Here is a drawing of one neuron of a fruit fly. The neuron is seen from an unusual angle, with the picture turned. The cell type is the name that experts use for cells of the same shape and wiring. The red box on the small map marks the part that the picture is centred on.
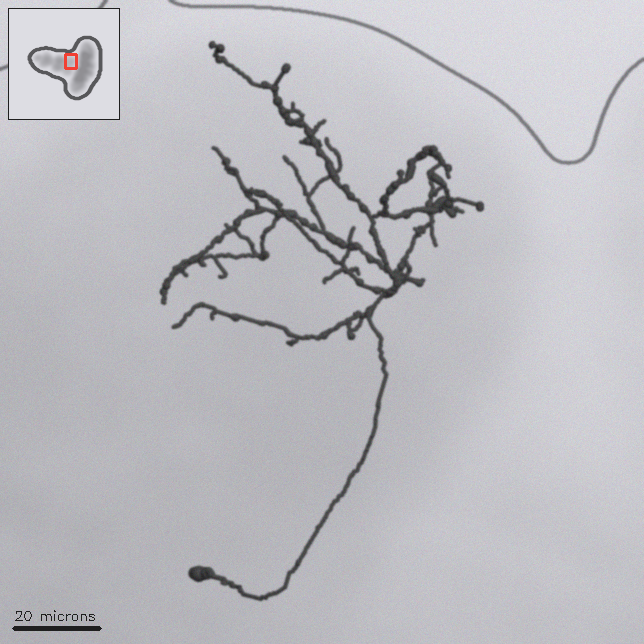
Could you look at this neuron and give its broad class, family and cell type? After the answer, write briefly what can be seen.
Its broad class is nerve-cord intrinsic neuron. Its family is hemilineage 13B. Its cell type is IN13B065. From top to bottom in the picture it spans about 130 microns. Dozens of branch ends can be seen.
